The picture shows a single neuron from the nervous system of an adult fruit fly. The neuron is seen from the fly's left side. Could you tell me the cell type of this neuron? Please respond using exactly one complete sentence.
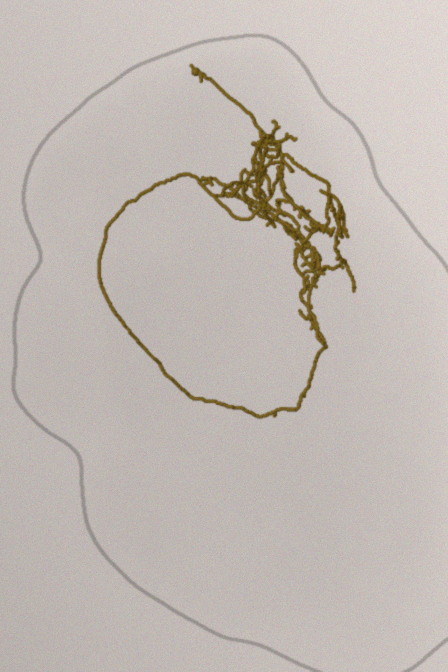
This neuron is a member of the SMP459 cell type.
